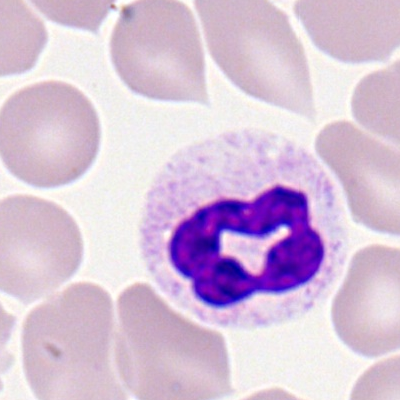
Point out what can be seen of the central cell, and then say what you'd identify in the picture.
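Cytoplasm filled with fine lilac granules, evenly scattered; no vacuoles. Nucleus in lower part of cell, with a wider rim of cytoplasm above it. Outline round, smooth. Segmented neutrophil.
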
